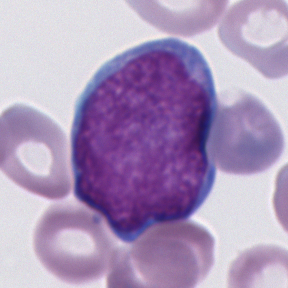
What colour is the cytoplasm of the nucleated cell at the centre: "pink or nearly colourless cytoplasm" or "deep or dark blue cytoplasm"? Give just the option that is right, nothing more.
Deep or dark blue cytoplasm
